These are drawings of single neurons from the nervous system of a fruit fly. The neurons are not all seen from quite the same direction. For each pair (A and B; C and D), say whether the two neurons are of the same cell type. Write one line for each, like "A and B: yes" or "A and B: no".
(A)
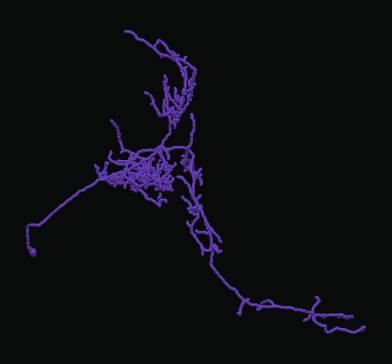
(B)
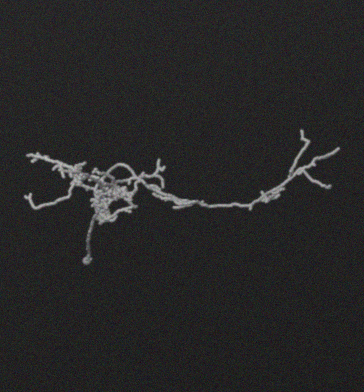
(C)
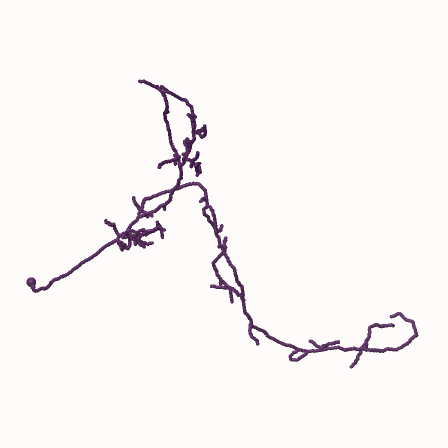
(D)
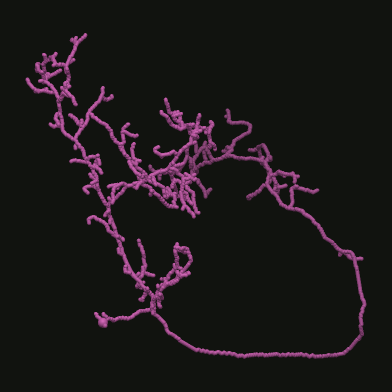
A and B: yes
C and D: no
